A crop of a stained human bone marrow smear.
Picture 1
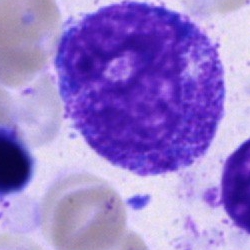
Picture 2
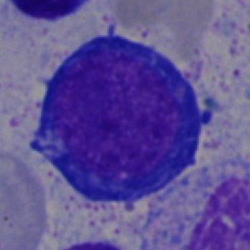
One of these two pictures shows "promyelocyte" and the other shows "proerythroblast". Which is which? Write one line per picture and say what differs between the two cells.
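The cell in picture 1 is a promyelocyte. The granules lie over the nucleus so that its outline cannot be traced.
The cell in picture 2 is a proerythroblast. No granules are visible in the cytoplasm.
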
